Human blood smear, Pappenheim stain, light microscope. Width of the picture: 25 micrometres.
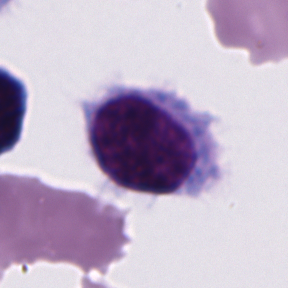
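Hairy cell in a stained peripheral blood smear, with an irregular, ragged outline rather than a smooth one. Its cytoplasm is pale blue and shows no visible granules. Fine, hair-like projections fringe the edge of the cytoplasm.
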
